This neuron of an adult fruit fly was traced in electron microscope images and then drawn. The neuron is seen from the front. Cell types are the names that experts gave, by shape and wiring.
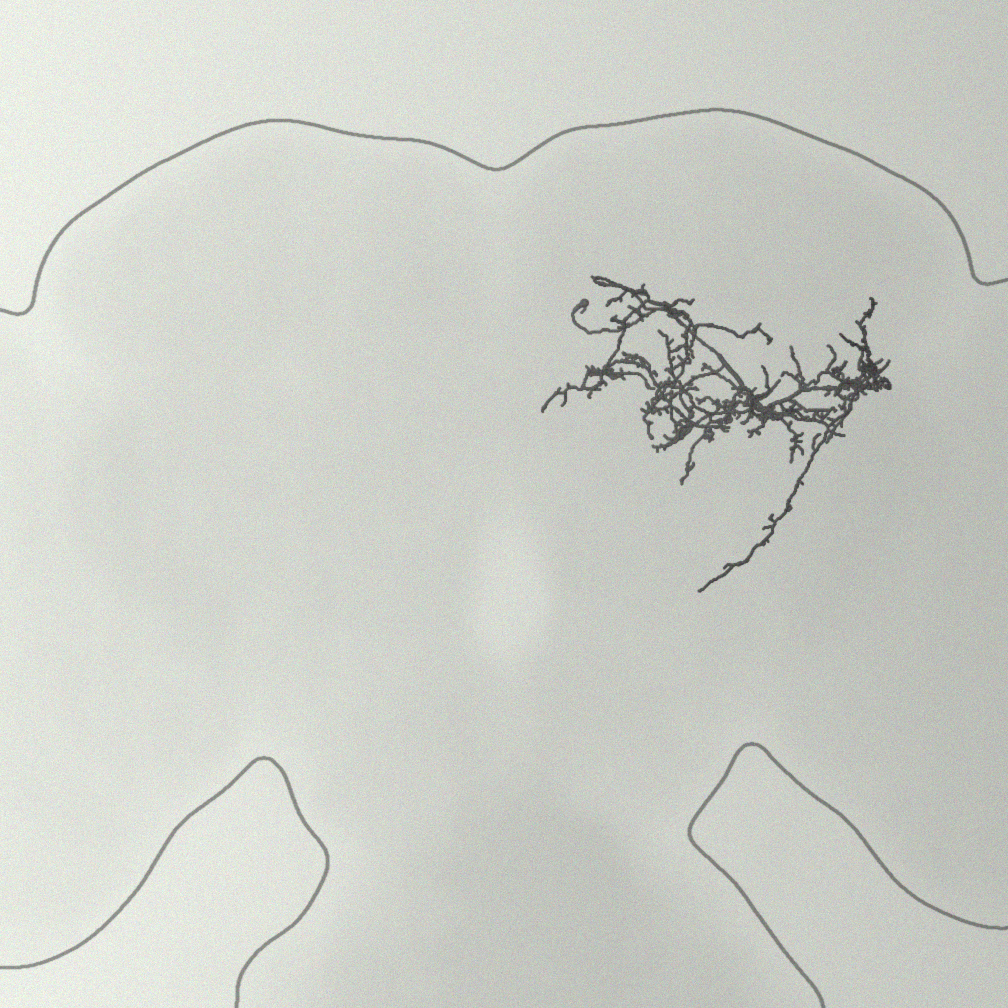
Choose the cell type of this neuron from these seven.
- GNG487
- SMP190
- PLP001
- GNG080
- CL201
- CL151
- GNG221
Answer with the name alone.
CL151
